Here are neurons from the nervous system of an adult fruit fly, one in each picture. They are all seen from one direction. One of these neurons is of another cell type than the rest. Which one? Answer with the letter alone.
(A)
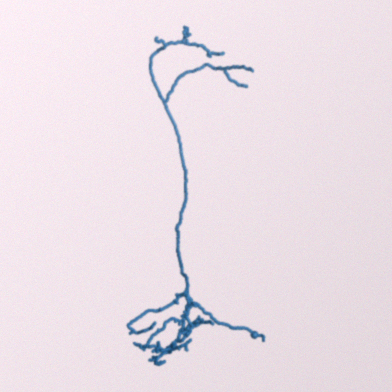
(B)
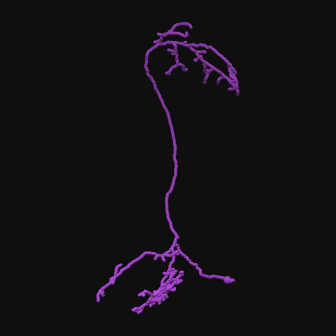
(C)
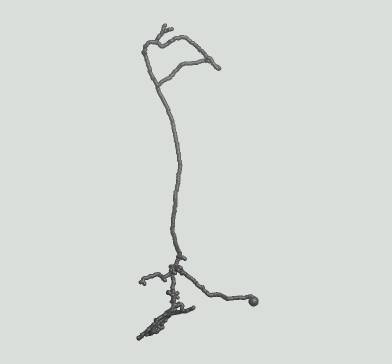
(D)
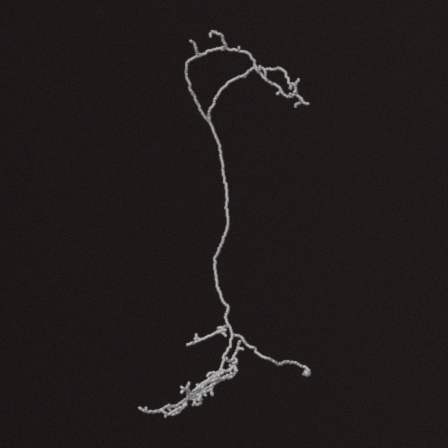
B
